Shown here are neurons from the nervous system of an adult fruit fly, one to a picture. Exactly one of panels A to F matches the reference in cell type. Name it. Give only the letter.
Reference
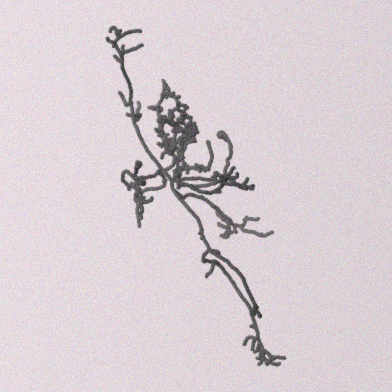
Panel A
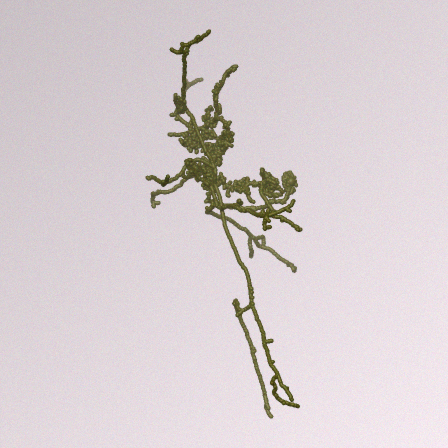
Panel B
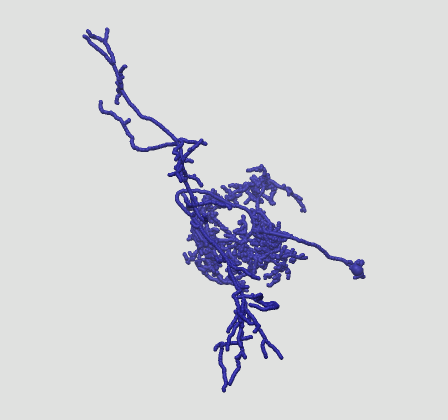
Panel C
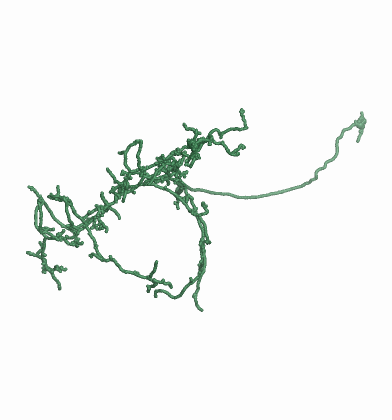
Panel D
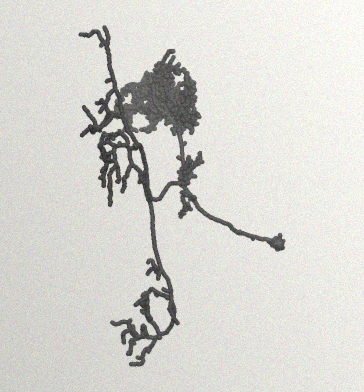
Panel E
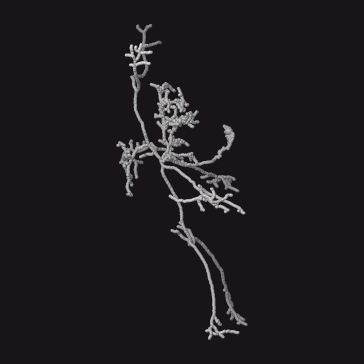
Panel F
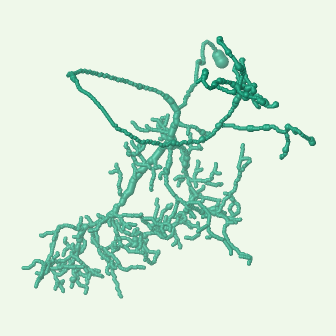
E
